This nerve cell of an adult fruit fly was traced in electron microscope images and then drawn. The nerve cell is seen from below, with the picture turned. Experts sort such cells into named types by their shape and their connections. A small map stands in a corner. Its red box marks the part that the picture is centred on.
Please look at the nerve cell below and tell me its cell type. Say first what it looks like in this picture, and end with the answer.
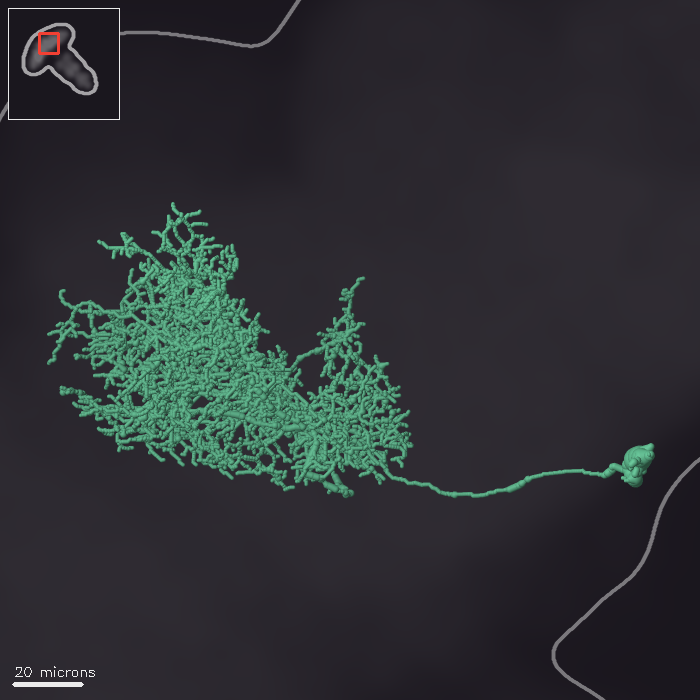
From left to right in the picture it spans about 180 microns. The picture shows more than a hundred branch ends. This is a central-brain intrinsic neuron. The cell type is PPL107.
